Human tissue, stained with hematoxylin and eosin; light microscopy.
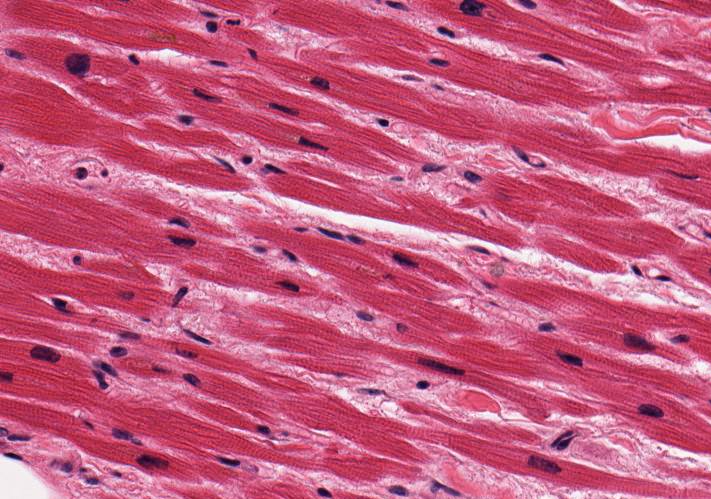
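Atrial appendage of the heart, H&E. Fibres: long, parallel, filling the whole field, running diagonally from upper left to lower right. Branching: some fibres branch and merge with neighbours. Nuclei: central within the fibres. Cytoplasm: deeply eosinophilic, with faint cross-striations.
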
